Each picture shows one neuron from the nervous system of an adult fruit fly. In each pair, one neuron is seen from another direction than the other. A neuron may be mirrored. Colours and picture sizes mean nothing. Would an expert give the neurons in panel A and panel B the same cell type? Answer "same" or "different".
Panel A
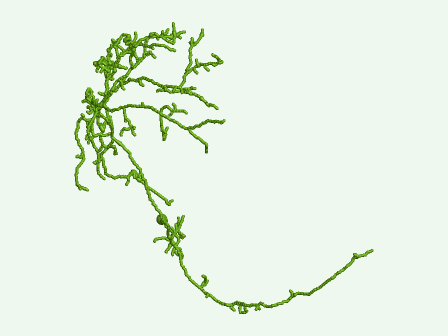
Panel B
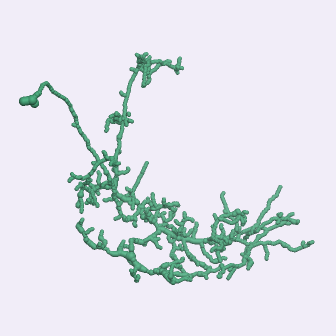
different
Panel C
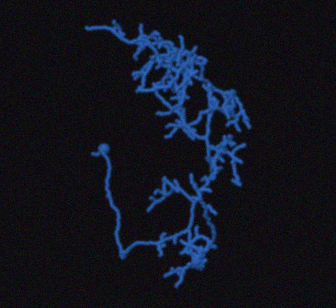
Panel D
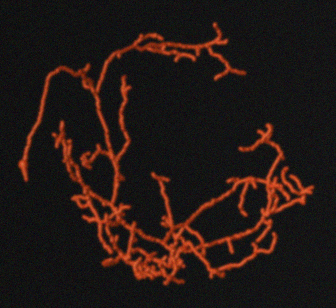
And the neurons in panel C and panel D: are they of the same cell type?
same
